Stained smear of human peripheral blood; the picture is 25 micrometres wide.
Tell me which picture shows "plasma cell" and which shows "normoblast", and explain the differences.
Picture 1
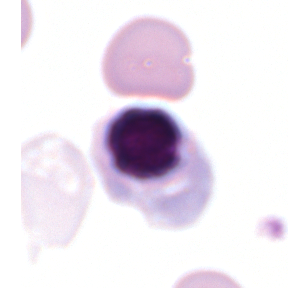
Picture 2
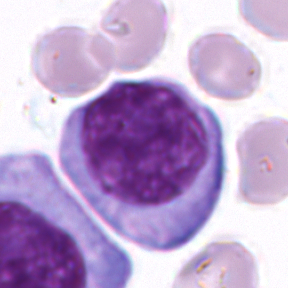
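Picture 1 shows a normoblast and picture 2 shows a plasma cell. Both nuclei are round in outline, but they differ in size: about 7 micrometres across in the normoblast and about 11 micrometres across in the plasma cell. In the normoblast the nucleus sits off-centre toward the upper part of the cell, and its chromatin is dense and dark purple across the whole nucleus. The chromatin of the plasma cell is coarse instead, with dark purple clumps separated by paler patches. The normoblast's cytoplasm is abundant and a pale lavender-blue, with most of it lying below the nucleus.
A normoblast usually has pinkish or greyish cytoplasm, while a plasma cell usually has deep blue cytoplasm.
The plasma cell's cytoplasm shows neither granules nor vacuoles, and its outline is smooth, with no surface projections.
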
